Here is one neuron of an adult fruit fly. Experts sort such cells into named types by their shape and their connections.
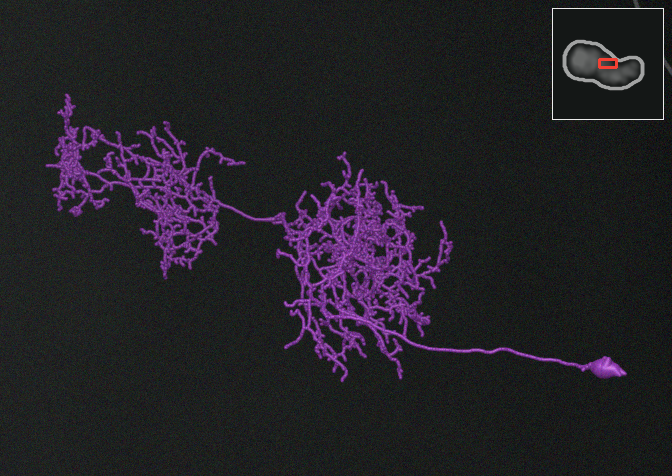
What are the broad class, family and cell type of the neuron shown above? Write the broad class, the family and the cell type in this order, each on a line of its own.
optic-lobe intrinsic neuron
TmY
TmY15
